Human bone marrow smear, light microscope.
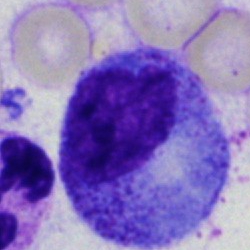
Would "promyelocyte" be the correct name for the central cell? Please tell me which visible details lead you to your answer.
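The nucleus sits off-centre toward the upper left of the cell and has a notch in its upper edge. Its chromatin is dark purple with darker patches. The cytoplasm is plentiful and blue-grey, with a pale area just to the right of the nucleus. Red cells touch the upper edge of the cell.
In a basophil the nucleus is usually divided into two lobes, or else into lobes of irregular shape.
What this cell shows is a nucleus with a notch in its upper edge rather than such lobes, which counts against basophil. The name promyelocyte fits this cell.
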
